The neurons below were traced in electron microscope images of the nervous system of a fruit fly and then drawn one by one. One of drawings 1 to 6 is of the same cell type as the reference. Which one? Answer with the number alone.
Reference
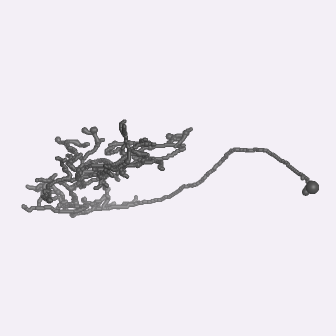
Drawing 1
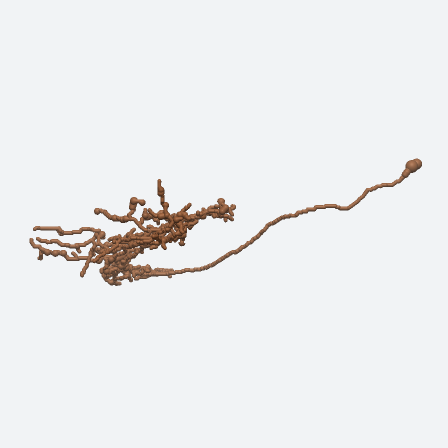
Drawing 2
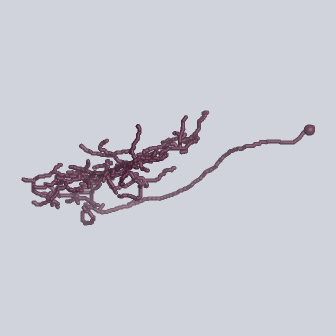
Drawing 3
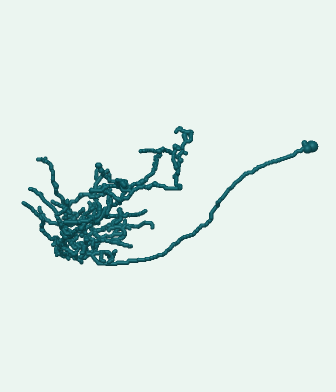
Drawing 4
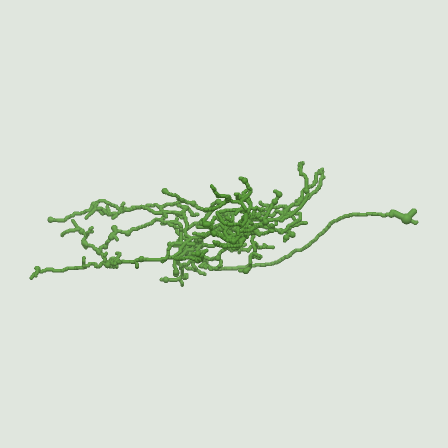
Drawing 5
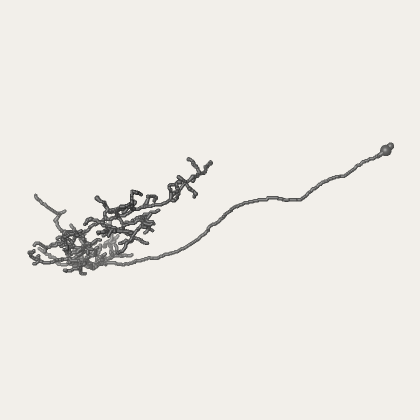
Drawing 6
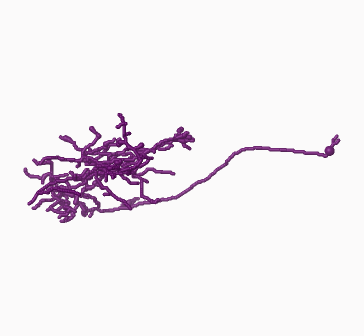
6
